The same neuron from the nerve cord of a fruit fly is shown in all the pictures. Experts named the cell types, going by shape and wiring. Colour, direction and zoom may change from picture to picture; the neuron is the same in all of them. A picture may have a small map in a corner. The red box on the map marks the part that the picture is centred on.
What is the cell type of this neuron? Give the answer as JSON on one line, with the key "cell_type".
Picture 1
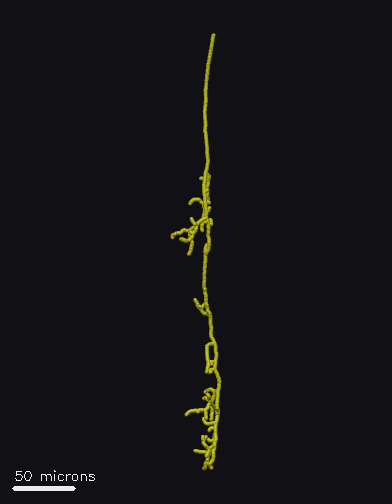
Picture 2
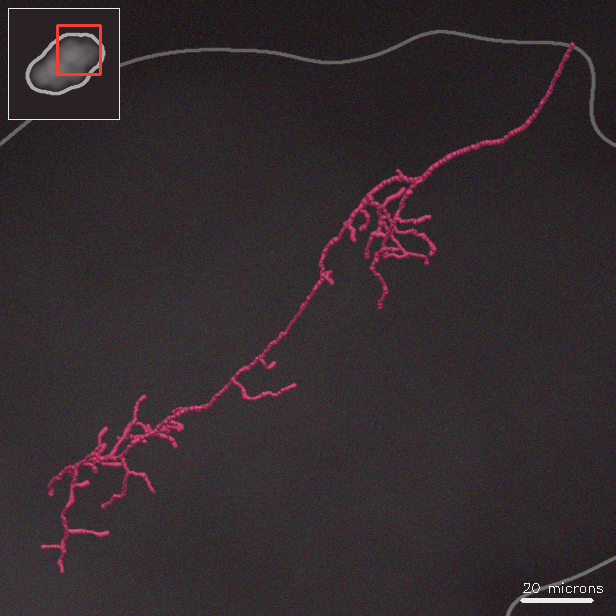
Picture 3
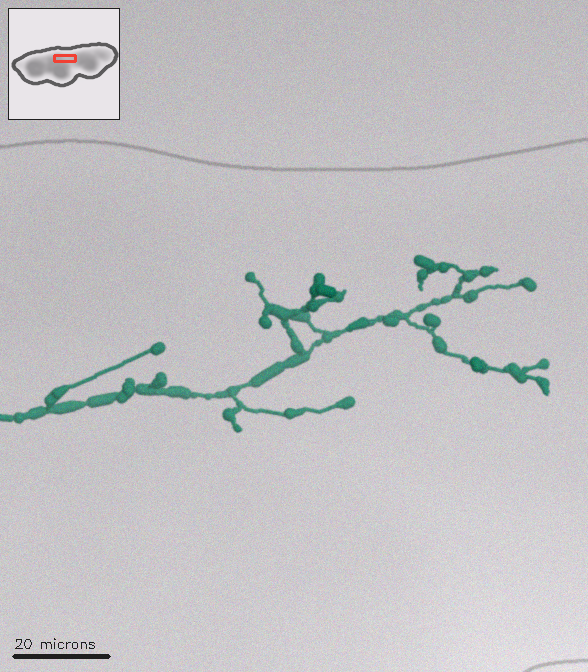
{"cell_type": "DNg71"}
